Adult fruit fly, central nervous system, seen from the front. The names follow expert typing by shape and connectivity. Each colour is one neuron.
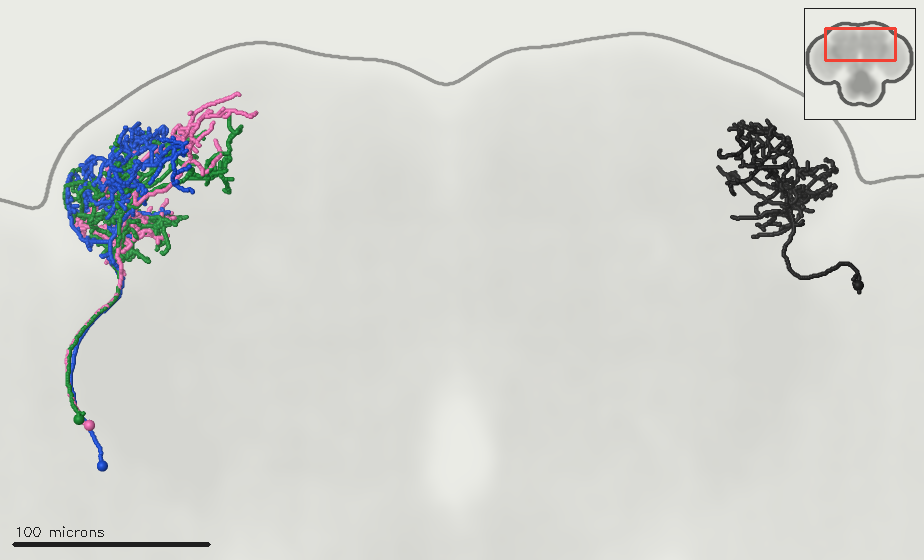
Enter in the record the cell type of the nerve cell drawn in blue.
CB2045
